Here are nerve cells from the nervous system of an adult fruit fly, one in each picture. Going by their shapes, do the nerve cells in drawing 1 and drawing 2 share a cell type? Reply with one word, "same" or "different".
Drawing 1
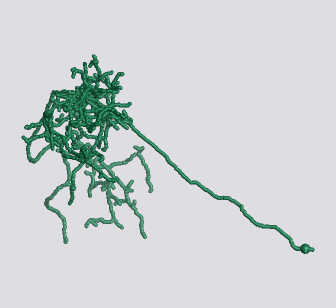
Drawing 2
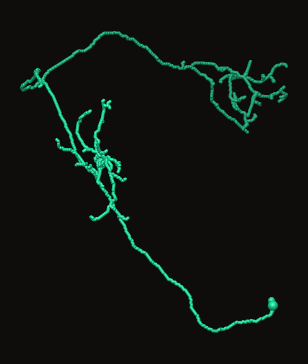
different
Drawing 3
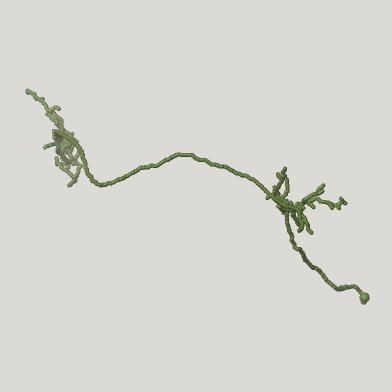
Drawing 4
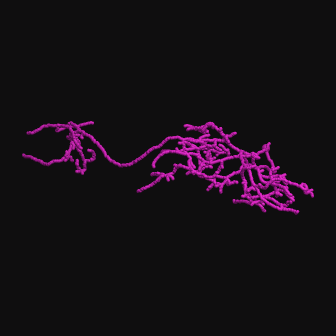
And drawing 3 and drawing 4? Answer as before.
different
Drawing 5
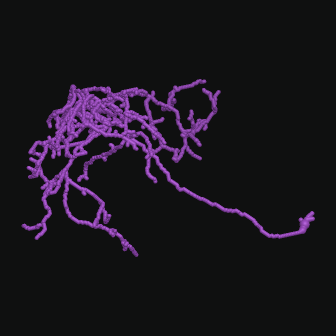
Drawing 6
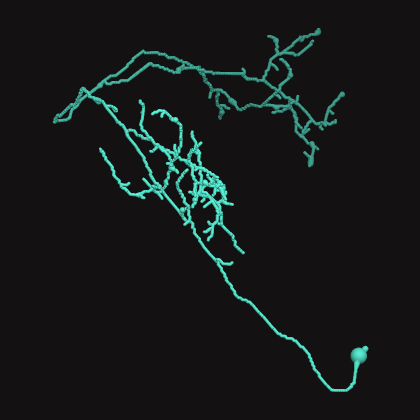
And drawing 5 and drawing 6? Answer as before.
different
